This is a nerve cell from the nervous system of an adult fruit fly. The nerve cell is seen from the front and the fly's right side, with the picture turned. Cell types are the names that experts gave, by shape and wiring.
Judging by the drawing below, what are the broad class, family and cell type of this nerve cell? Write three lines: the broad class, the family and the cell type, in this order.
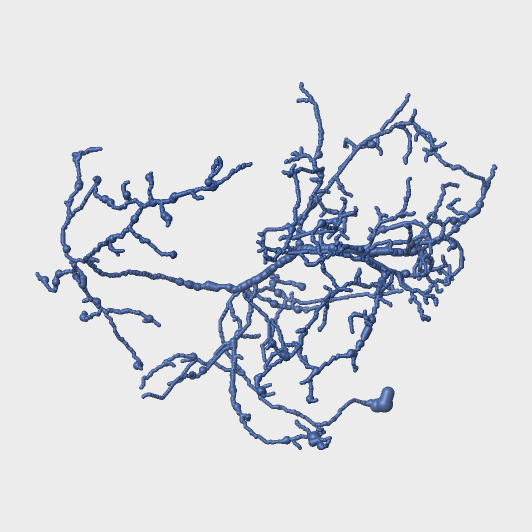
nerve-cord intrinsic neuron
hemilineage 04B
IN04B013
